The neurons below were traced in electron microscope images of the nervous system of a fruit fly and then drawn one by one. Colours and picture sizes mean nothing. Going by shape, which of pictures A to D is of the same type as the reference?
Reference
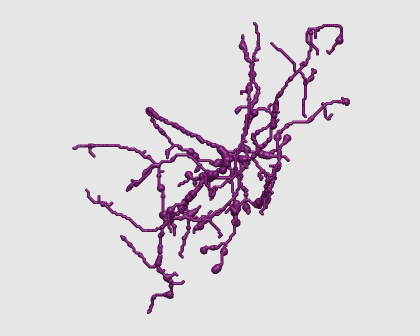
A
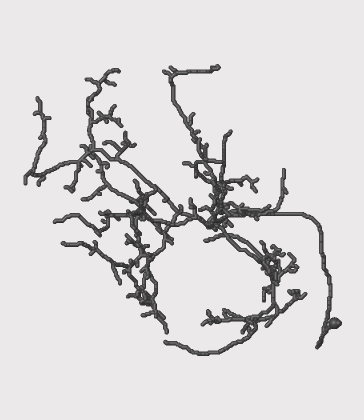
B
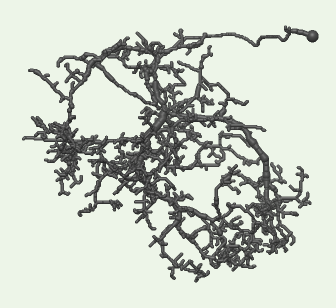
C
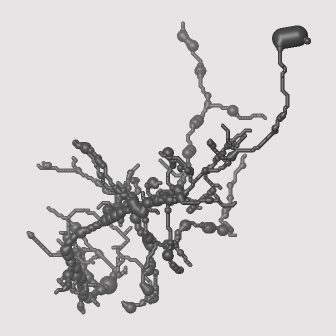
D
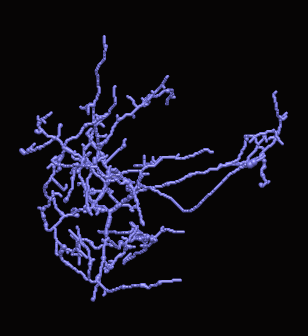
Picture C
